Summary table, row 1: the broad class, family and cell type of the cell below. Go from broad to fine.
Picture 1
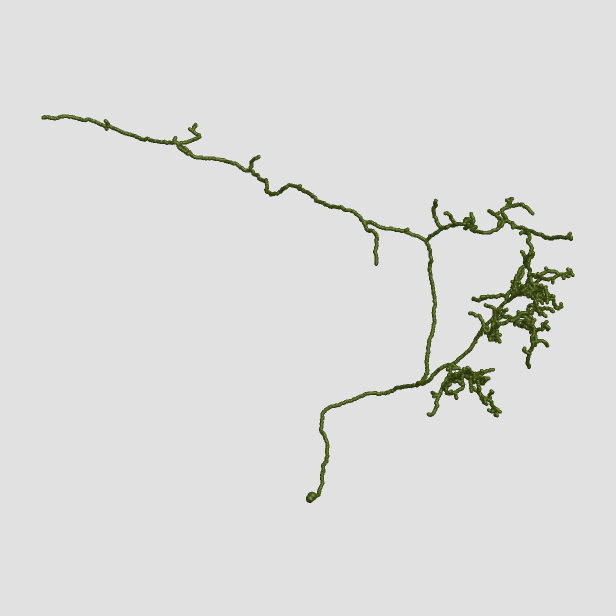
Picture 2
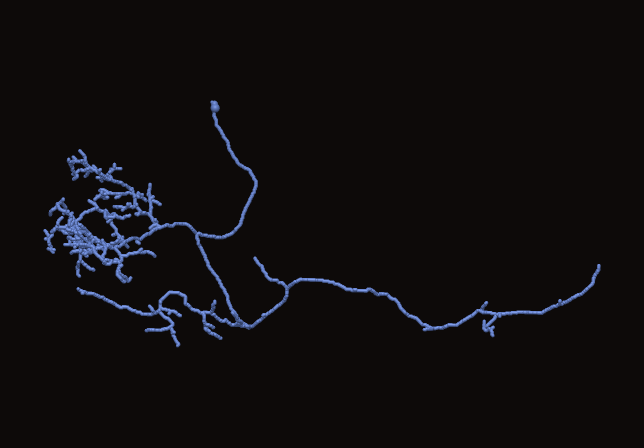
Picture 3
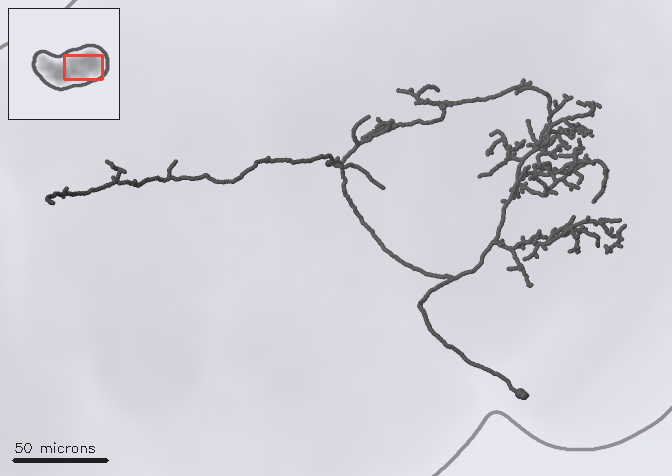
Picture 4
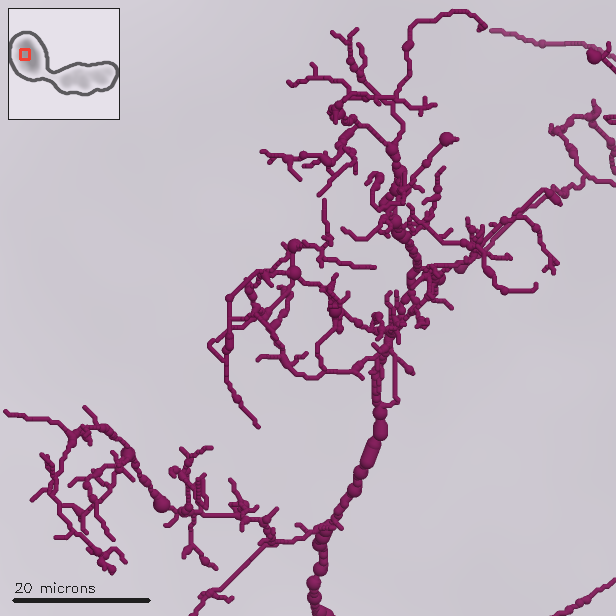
central-brain intrinsic neuron; hemilineage LALv1_ventral; AVLP459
